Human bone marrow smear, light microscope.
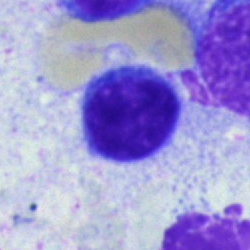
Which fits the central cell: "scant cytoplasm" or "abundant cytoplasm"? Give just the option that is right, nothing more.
Scant cytoplasm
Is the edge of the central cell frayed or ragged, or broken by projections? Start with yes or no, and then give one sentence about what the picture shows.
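No. The cell has a roughly round, smooth outline.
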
